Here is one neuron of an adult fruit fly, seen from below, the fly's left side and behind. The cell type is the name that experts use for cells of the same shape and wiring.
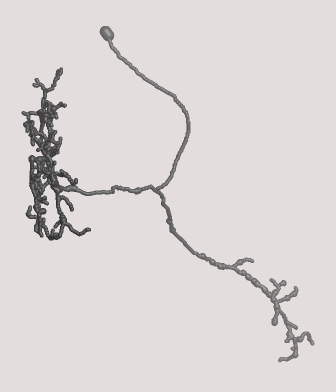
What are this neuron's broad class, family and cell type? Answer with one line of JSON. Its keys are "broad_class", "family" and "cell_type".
{"broad_class": "visual projection neuron", "family": "hemilineage VPNd1", "cell_type": "LC22"}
